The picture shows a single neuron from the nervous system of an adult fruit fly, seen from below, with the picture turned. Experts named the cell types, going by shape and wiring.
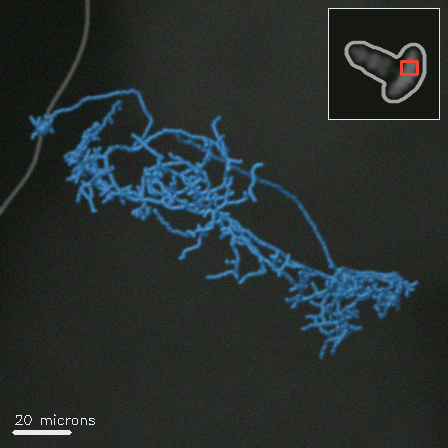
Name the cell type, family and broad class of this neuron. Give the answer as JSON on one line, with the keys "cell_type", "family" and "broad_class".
{"cell_type": "LAL139", "family": "hemilineage DL1_ventral", "broad_class": "central-brain intrinsic neuron"}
